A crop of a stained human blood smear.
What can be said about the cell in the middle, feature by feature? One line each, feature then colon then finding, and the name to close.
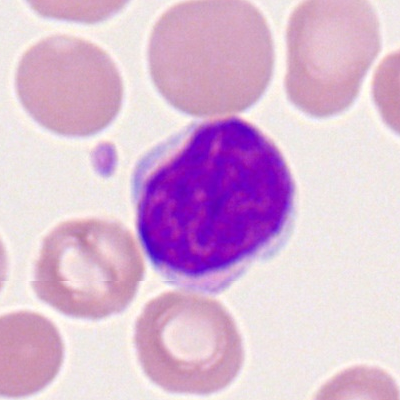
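Cytoplasm: thin pale blue rim around the nucleus
Chromatin: dense, dark purple, a few paler streaks
Granules: none visible in the cytoplasm
Vacuoles: none in the cytoplasm
Name: lymphocyte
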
